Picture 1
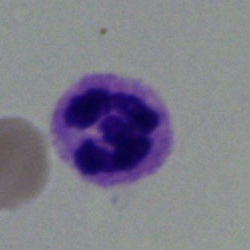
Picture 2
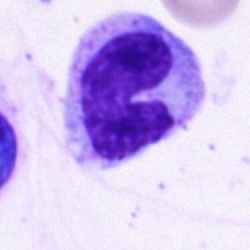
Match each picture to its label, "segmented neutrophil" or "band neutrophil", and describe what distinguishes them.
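The band neutrophil is in the second picture, and the segmented neutrophil in the first. The band neutrophil's nucleus is indented on its right side into a kidney or C shape, and its rim of cytoplasm is widest beside that notch.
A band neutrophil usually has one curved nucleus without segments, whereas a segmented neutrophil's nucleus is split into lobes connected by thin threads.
The chromatin is dark and clumped in both: densely so in the segmented neutrophil, coarsely so and dark purple in the band neutrophil.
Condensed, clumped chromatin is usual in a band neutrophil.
Neither shows a nucleolus, and the segmented neutrophil's cytoplasm has no vacuoles. Both outlines are round, and the band neutrophil's has no surface projections. A pale red cell lies just left of the segmented neutrophil, and another just beyond the band neutrophil's upper right edge without touching it.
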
